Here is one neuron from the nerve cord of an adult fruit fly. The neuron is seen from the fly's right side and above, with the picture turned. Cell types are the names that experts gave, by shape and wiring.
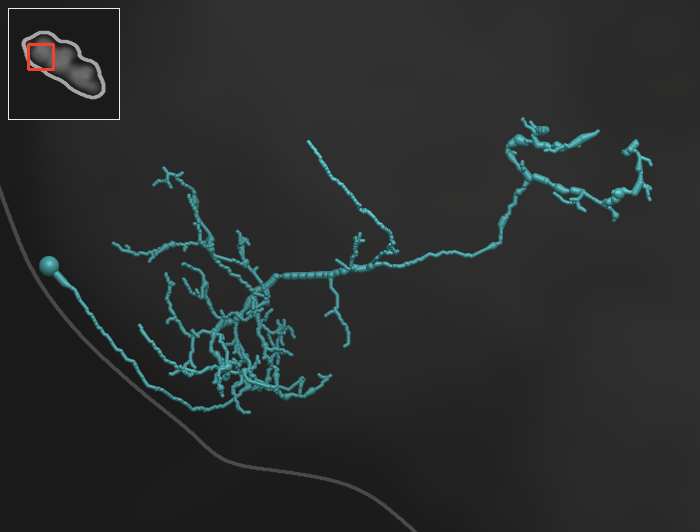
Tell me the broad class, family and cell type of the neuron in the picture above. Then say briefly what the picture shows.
Its broad class is nerve-cord intrinsic neuron. The family is hemilineage 19A. Its cell type is IN19A080. The picture shows dozens of branch ends. In this view it is wider than it is tall.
